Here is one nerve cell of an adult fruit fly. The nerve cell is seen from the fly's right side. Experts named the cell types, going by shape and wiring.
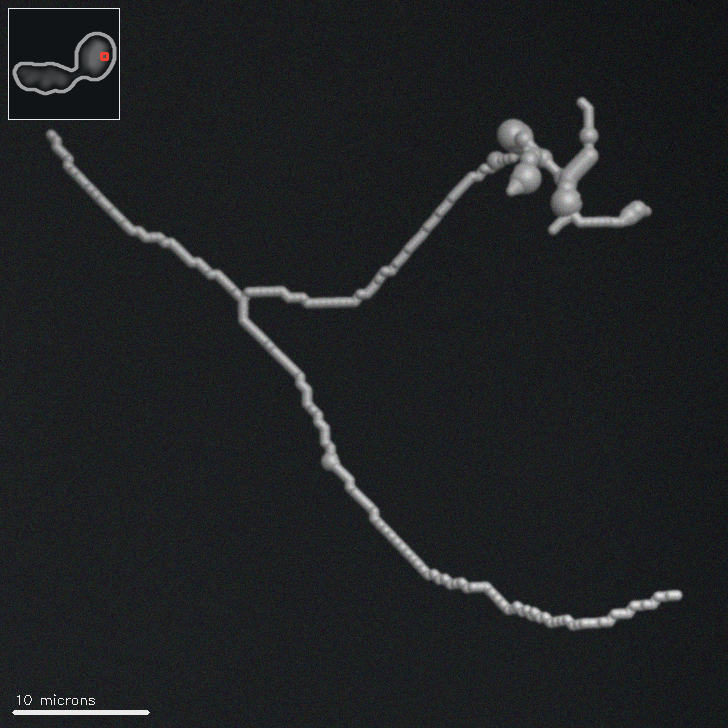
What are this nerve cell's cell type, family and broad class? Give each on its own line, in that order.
ORN_VM5d
class olfactory
sensory neuron entering the brain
